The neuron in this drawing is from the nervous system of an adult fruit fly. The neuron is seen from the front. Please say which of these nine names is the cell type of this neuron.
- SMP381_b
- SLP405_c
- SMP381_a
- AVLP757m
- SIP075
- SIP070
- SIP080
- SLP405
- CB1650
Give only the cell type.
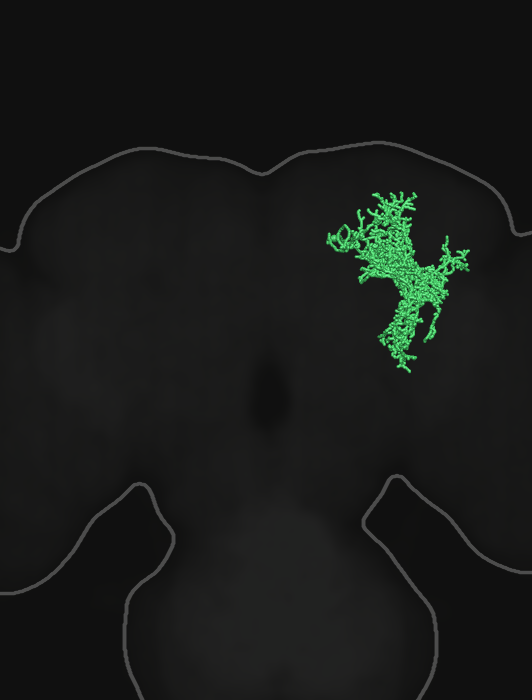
AVLP757m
